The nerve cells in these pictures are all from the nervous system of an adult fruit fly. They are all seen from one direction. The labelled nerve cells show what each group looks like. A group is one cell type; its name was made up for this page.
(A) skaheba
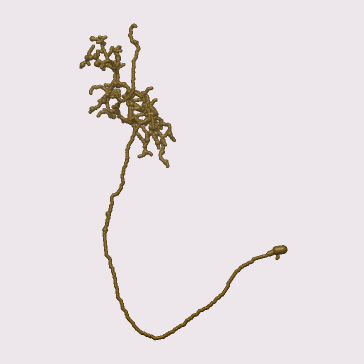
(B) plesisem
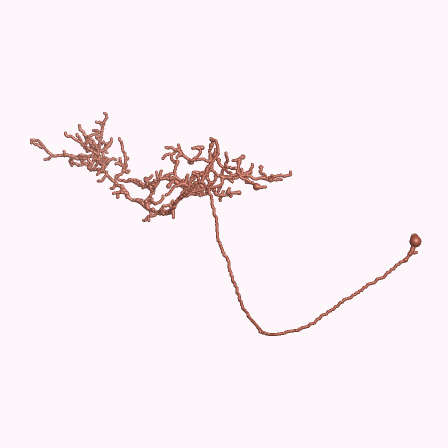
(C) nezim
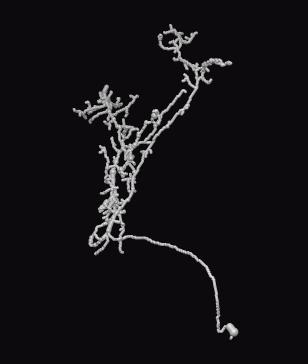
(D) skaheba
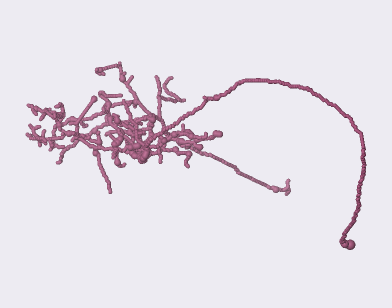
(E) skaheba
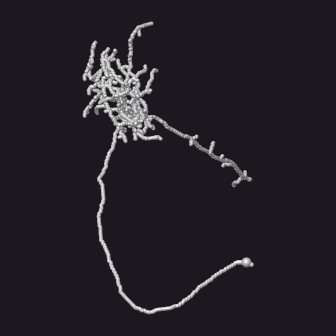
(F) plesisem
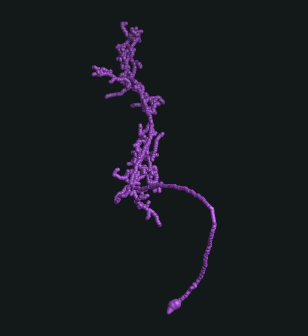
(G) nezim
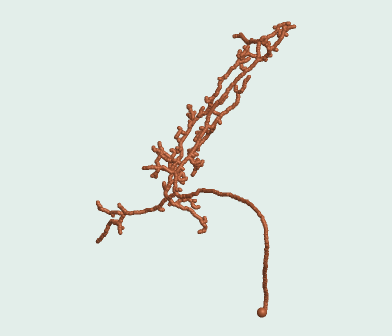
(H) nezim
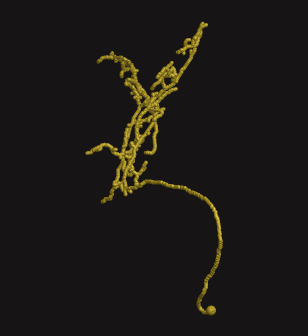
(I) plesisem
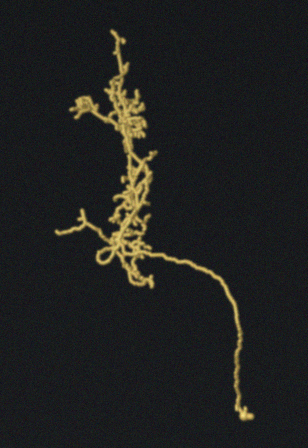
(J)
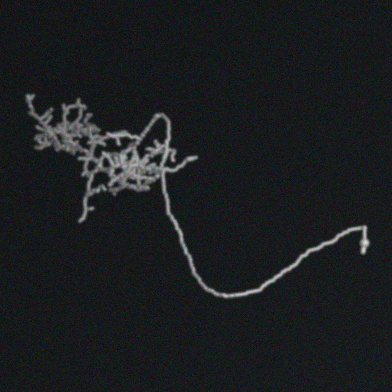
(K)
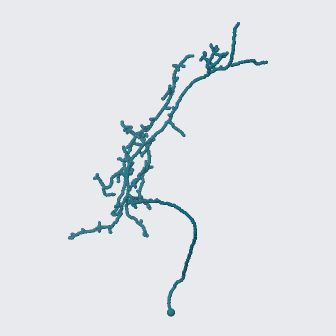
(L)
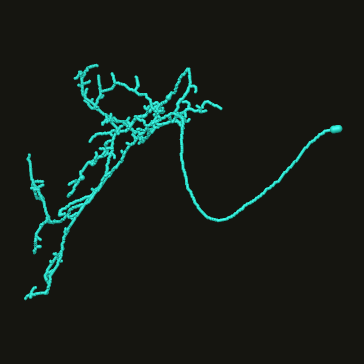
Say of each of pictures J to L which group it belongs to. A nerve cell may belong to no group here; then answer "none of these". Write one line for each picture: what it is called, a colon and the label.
J: plesisem
K: nezim
L: nezim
